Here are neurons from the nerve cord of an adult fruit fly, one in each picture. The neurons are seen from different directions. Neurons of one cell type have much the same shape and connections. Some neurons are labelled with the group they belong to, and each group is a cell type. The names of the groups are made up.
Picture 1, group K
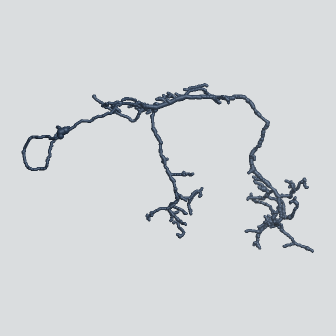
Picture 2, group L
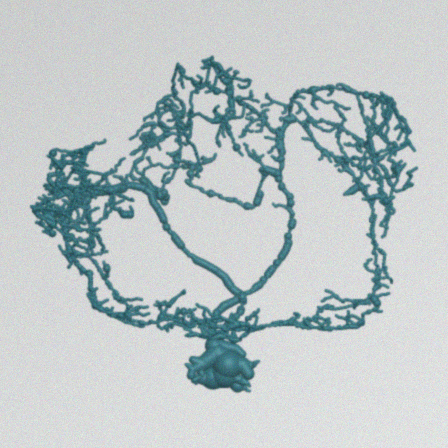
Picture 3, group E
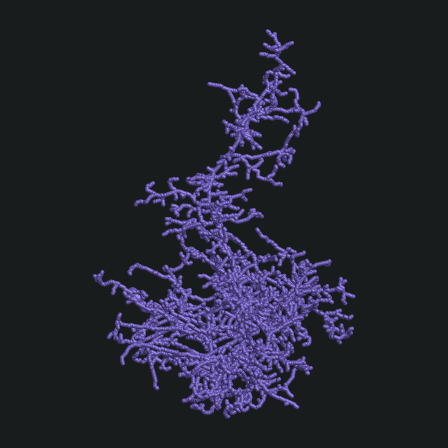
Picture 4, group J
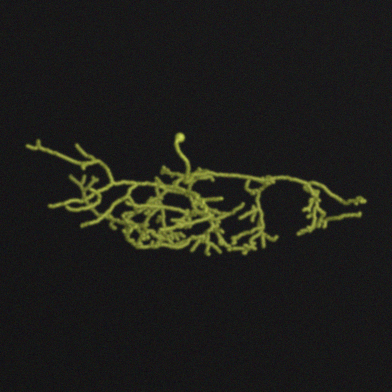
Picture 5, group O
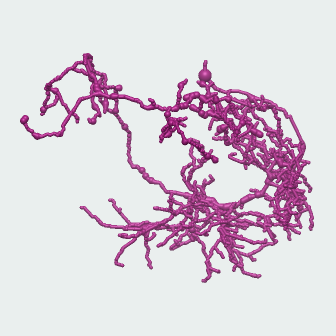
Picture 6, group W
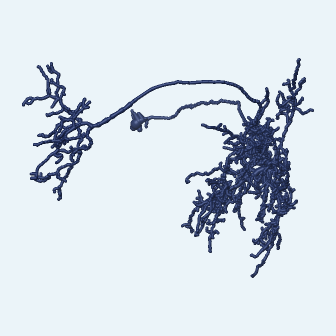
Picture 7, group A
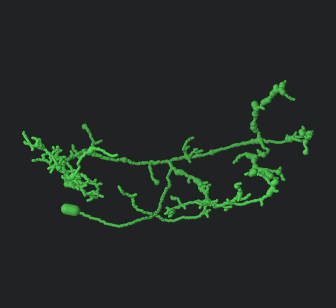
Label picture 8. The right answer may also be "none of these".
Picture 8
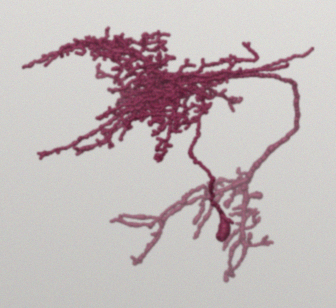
group W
